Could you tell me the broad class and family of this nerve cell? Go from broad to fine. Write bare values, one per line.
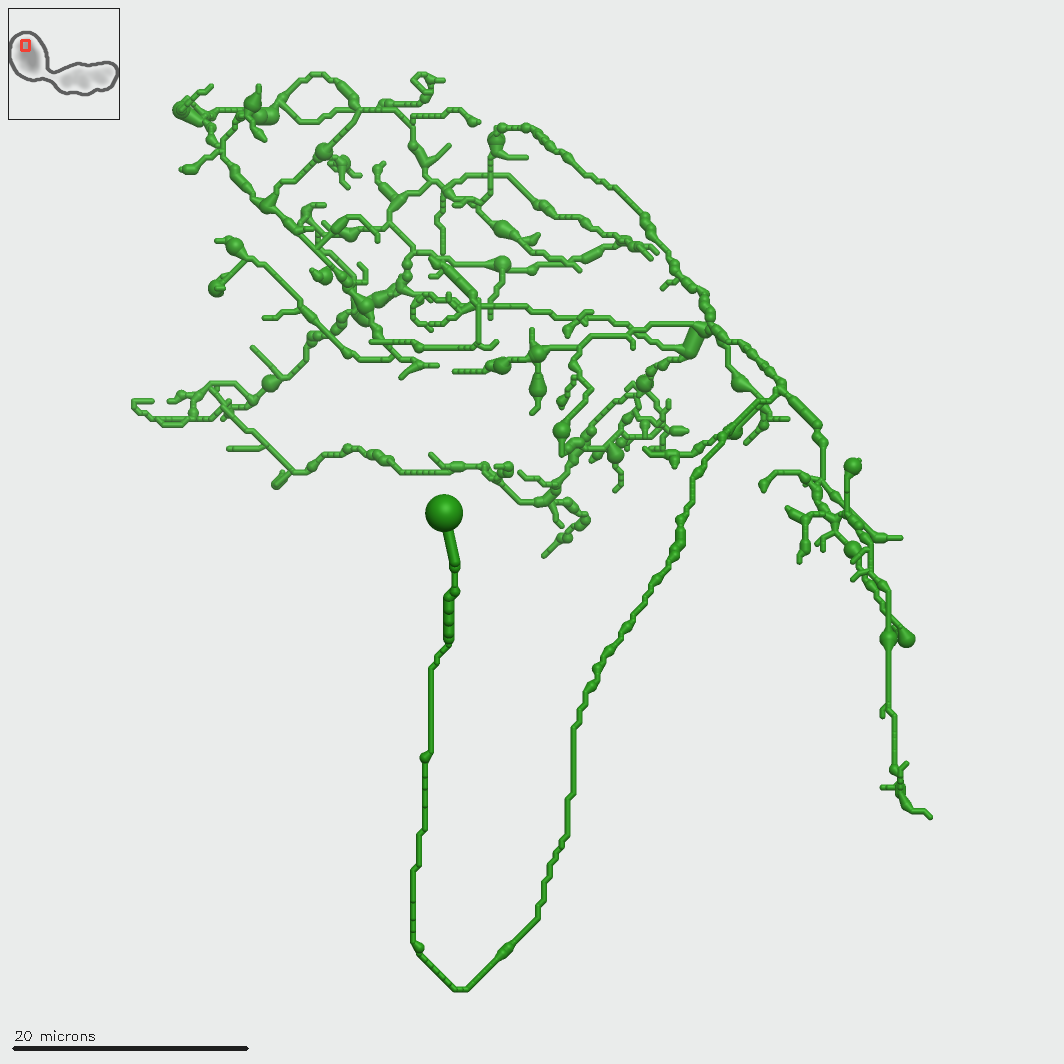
central-brain intrinsic neuron
hemilineage SIPa1_ventral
